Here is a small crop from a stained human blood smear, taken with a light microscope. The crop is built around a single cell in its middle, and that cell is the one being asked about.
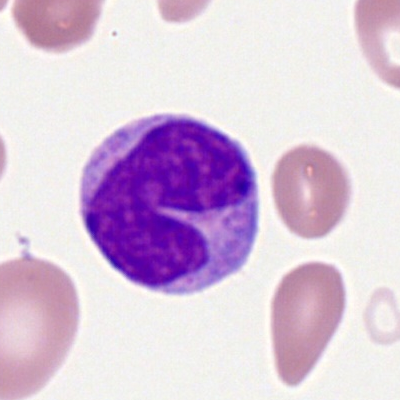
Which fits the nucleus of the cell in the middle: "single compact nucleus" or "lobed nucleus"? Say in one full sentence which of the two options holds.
There is a single undivided, compact nucleus of round, oval or kidney shape in the cell.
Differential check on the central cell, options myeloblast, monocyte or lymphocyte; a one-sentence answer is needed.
On this slide crop, the central cell is a monocyte.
